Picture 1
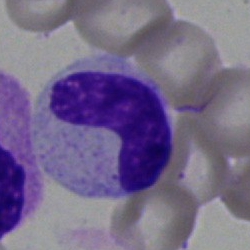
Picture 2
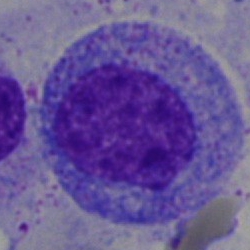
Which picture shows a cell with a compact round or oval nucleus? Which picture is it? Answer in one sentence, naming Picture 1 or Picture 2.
The cell in Picture 2 has a round or oval nucleus that is compact.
